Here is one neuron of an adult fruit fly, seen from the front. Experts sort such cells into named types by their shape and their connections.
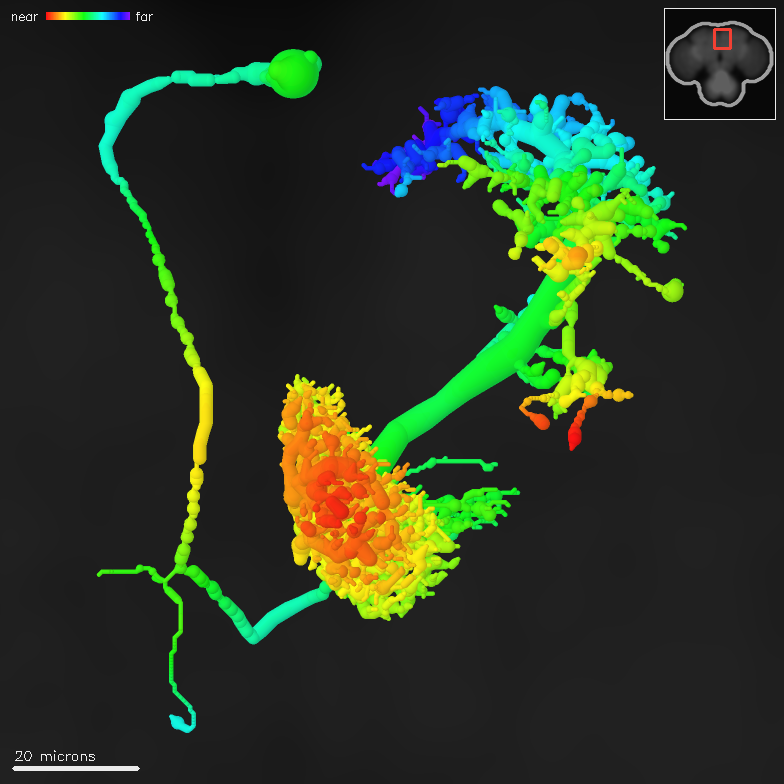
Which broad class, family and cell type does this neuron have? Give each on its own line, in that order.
central-brain intrinsic neuron
MBON
MBON01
